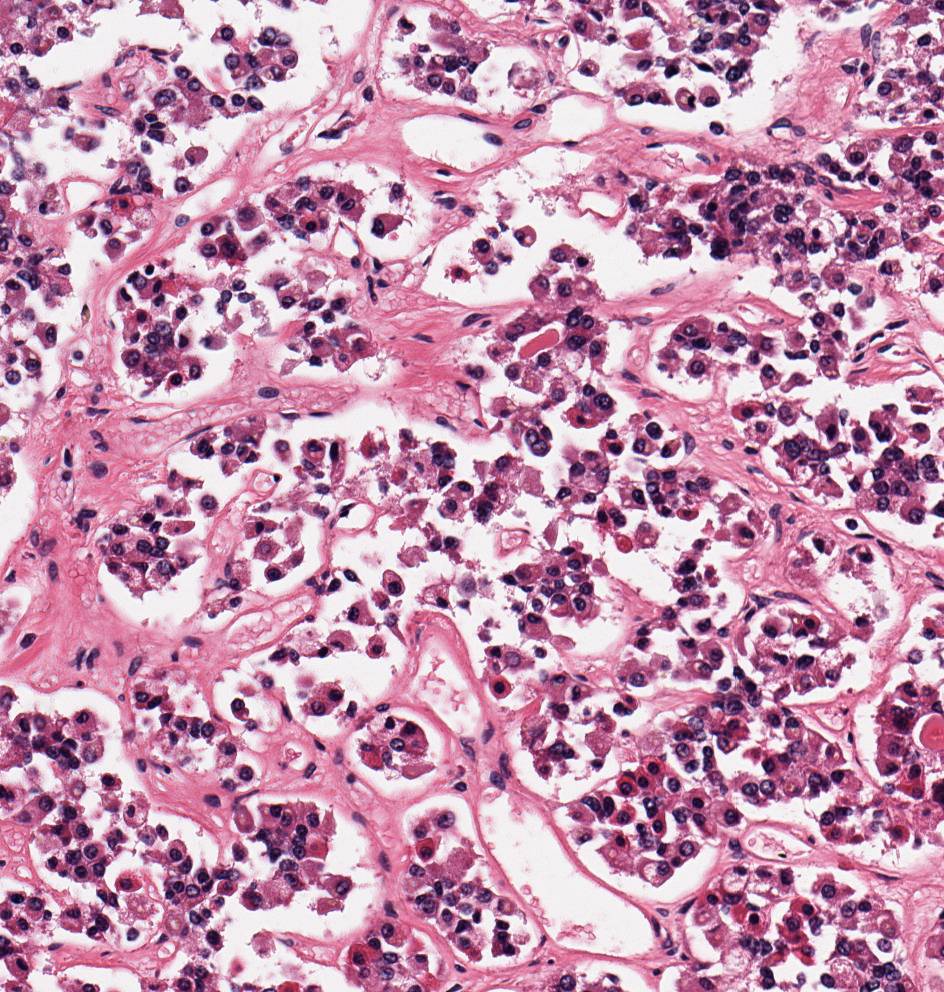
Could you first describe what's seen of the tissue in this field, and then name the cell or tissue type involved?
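Whole field: rounded nests of cells, thin fibrous septa between. Nest cells loosely cohesive, floating apart with clear space between them. Nuclei round, darkly staining. Scattered cells with deeply eosinophilic red cytoplasm, standing out against paler pink neighbours. Pituitary.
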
